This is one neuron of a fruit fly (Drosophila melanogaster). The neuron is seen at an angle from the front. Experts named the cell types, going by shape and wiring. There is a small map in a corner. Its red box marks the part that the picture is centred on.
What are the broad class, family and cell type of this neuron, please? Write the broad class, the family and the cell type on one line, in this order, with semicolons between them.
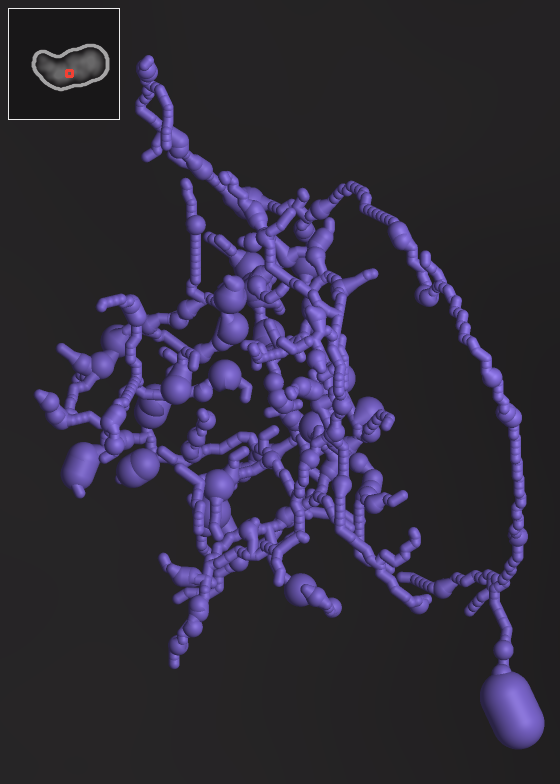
optic-lobe intrinsic neuron; Li; Li22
